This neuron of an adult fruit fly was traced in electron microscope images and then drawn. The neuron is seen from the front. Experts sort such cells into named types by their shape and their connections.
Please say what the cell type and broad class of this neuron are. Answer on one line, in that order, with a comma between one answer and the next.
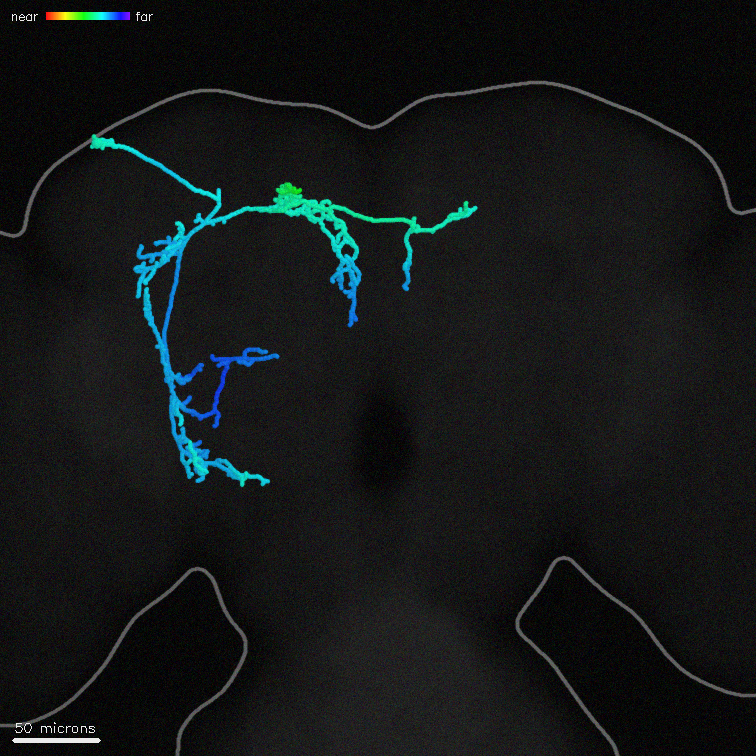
ATL014, central-brain intrinsic neuron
